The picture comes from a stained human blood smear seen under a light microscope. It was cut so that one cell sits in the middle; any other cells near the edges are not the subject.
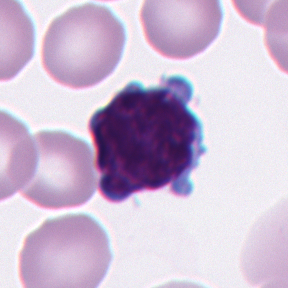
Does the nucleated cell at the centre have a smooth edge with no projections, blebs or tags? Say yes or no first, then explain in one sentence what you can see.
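No. The cell outline is irregular and knobby rather than smooth.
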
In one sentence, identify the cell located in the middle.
In the crop, the cell of interest at the centre is a typical lymphocyte.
